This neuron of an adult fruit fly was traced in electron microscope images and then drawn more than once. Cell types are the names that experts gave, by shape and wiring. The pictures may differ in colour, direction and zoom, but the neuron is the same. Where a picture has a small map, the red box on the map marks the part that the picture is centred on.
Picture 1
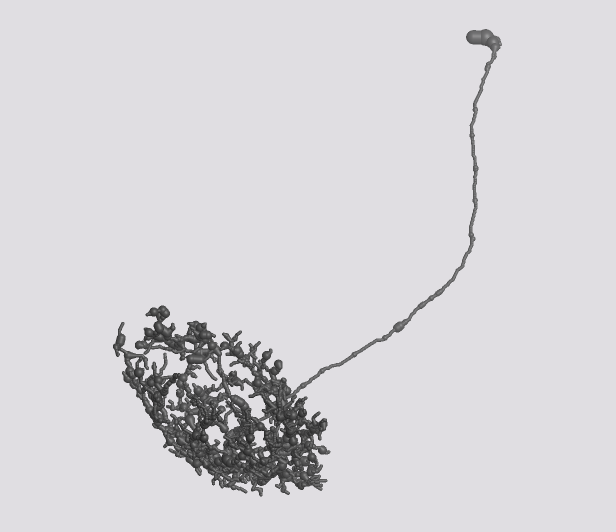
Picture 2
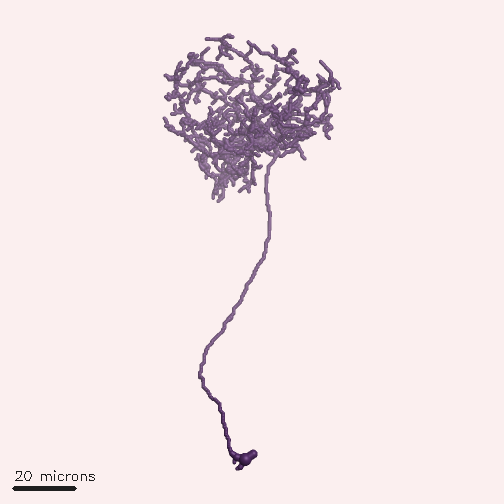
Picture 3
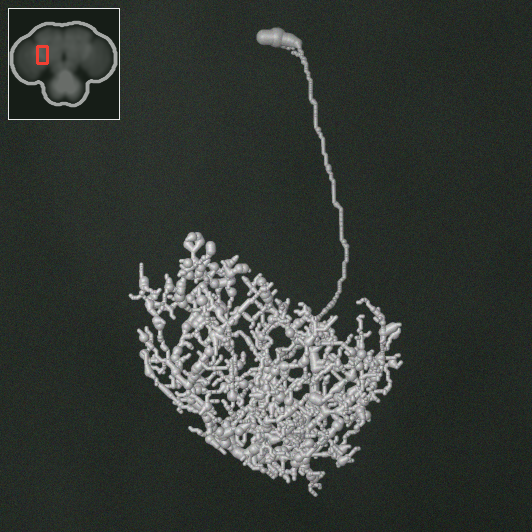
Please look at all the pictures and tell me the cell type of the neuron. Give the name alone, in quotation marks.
"AVLP548_f1"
